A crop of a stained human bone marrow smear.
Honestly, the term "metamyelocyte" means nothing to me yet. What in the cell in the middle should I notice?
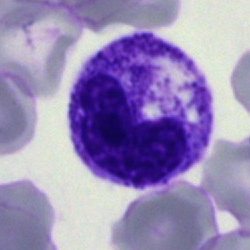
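You've got a round, smooth outline here, and a bean-shaped nucleus whose indentation faces the upper right.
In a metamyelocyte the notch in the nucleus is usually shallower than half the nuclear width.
An indented, bean-shaped nucleus goes with that, though granules lying over it partly obscure the nuclear outline. Up in the upper right of the cell, the cytoplasm has a pale, nearly clear patch between the granules. So the nuclear shape sits well with calling it a metamyelocyte.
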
